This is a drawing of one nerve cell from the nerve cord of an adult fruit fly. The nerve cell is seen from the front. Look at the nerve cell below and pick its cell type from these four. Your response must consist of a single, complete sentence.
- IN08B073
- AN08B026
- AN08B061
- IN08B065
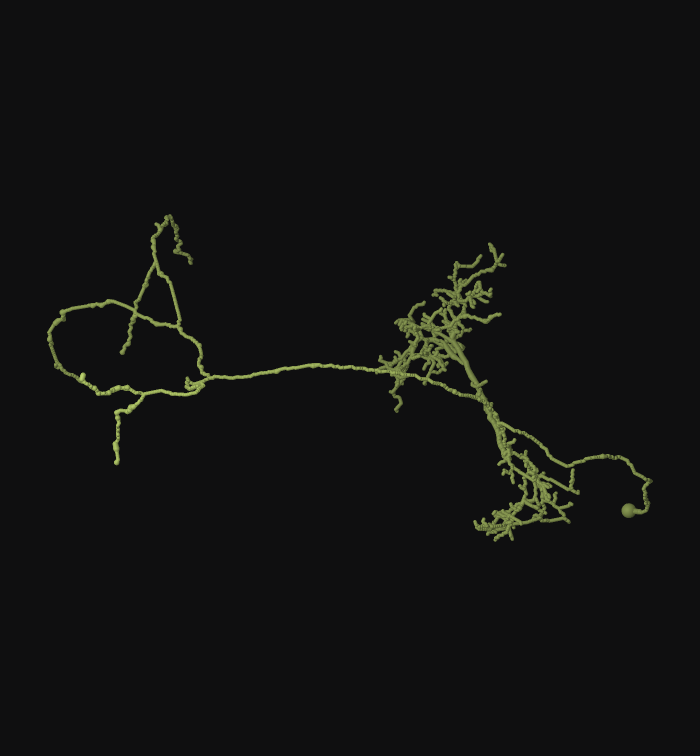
This nerve cell is classified under the cell type IN08B065.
